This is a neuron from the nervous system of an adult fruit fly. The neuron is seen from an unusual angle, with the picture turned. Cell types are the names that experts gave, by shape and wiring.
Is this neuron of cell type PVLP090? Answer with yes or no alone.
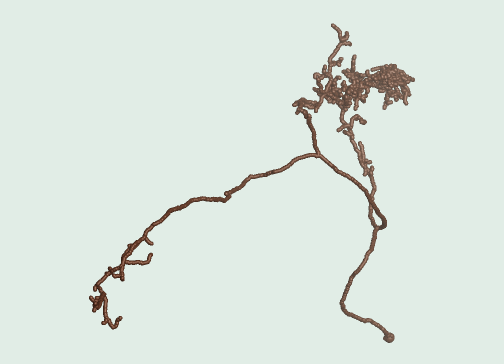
no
